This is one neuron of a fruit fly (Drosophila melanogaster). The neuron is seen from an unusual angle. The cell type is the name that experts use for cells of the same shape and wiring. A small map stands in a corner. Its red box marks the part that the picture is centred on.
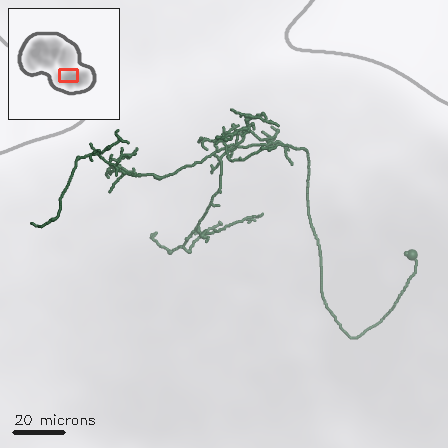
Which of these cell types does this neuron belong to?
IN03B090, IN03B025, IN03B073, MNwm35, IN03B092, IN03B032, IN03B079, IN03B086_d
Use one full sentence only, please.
The cell type to which this neuron belongs is IN03B090.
